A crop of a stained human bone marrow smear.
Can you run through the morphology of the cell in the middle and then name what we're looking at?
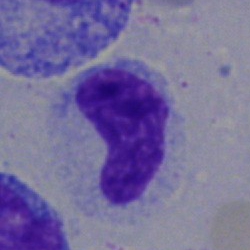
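Nucleus elongated and bent, indented side facing left. One unsegmented mass; no nucleoli visible. Cytoplasm without distinct granules. Band neutrophil.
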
